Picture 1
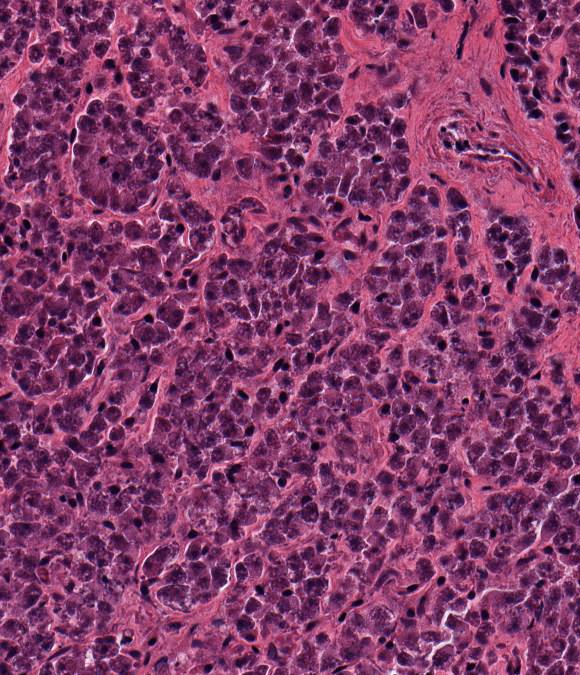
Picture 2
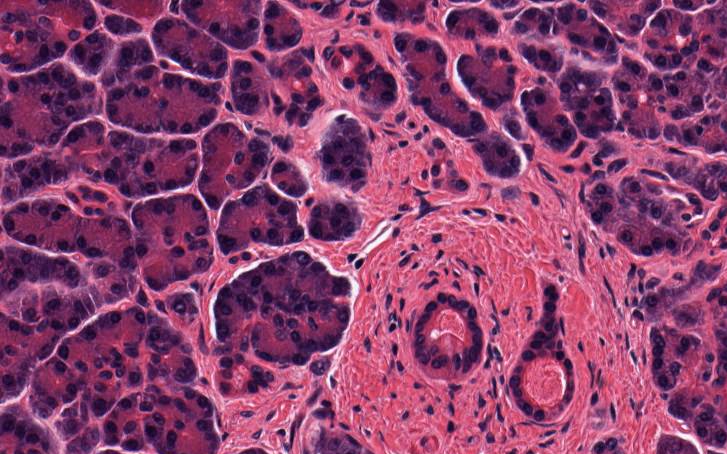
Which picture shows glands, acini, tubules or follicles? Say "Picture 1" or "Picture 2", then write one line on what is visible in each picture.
Picture 2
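Picture 1: No glandular lumens are formed among the cell nests.
Picture 2: Closely packed acini fill the left and upper parts of the field, with a patch of fibrous connective tissue at lower right.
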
